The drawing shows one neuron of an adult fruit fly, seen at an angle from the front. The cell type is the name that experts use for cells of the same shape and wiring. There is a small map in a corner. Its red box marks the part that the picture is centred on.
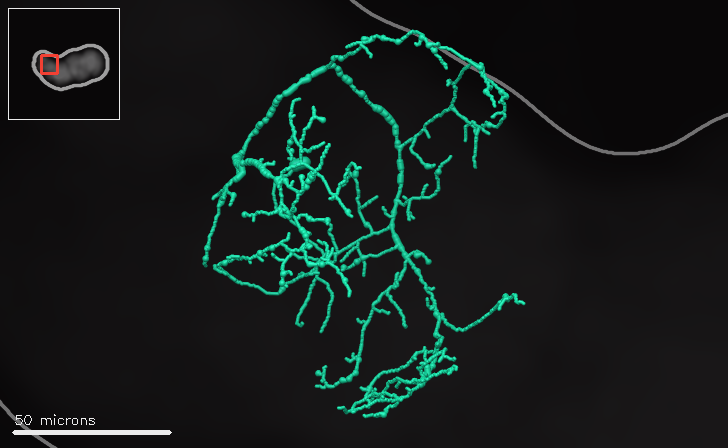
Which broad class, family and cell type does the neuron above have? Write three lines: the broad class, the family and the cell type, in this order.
nerve-cord intrinsic neuron
hemilineage 13A
IN13A029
